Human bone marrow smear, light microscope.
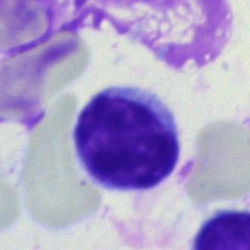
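Lymphocyte, the central cell here, with a round, smooth outline. Its nucleus nearly fills it, so the cytoplasm is just a very thin pale blue rim, easiest to spot along the upper edge. The chromatin's dense and dark purple, with a few lighter patches.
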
